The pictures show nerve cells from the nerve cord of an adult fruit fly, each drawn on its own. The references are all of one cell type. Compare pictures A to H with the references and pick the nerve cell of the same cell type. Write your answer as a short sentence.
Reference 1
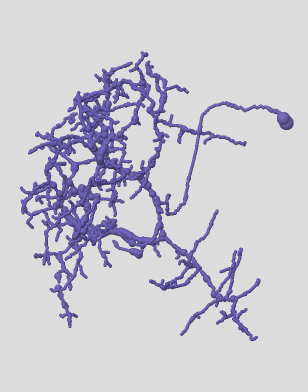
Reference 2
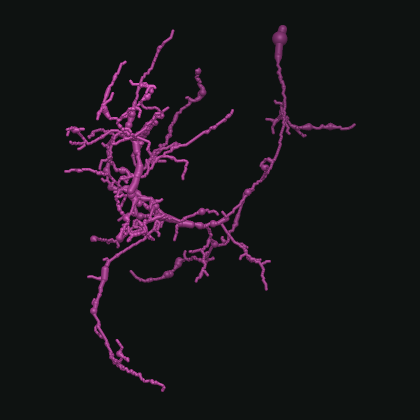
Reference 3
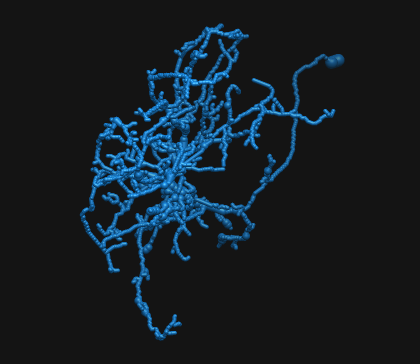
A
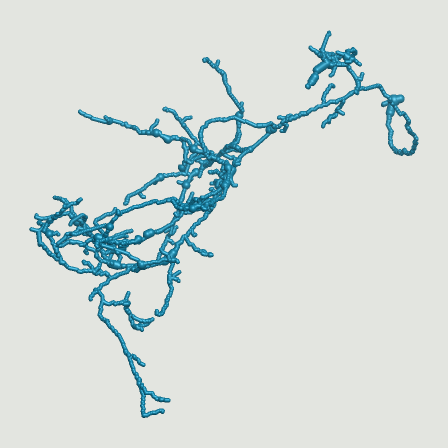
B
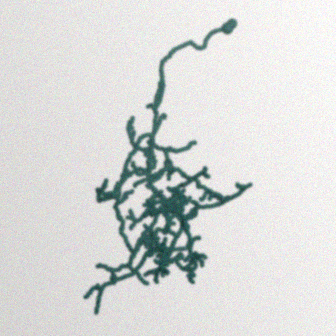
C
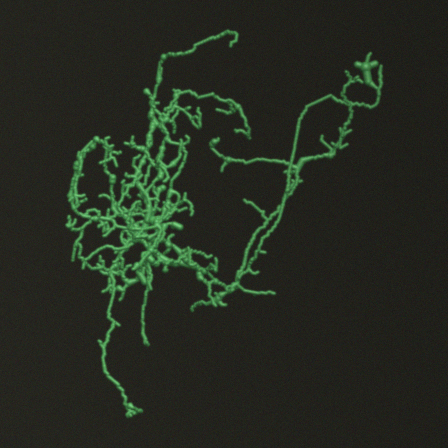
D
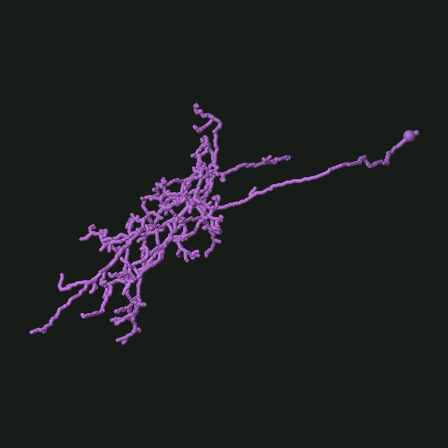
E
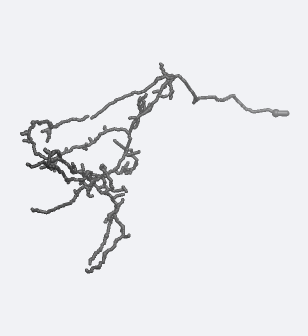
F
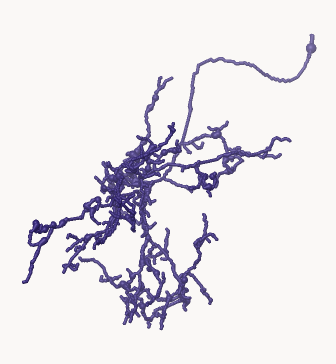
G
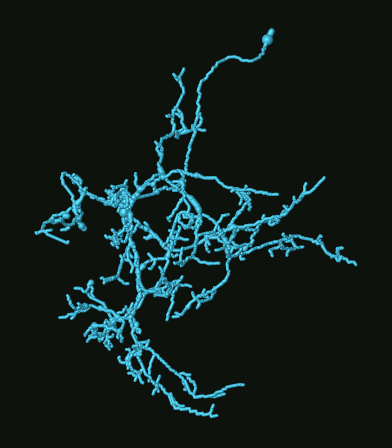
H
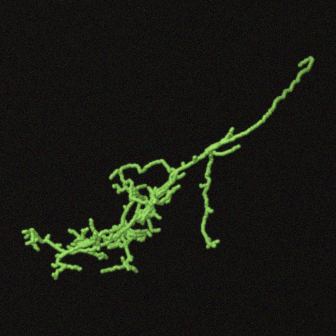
The nerve cell in picture C is of the same cell type.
